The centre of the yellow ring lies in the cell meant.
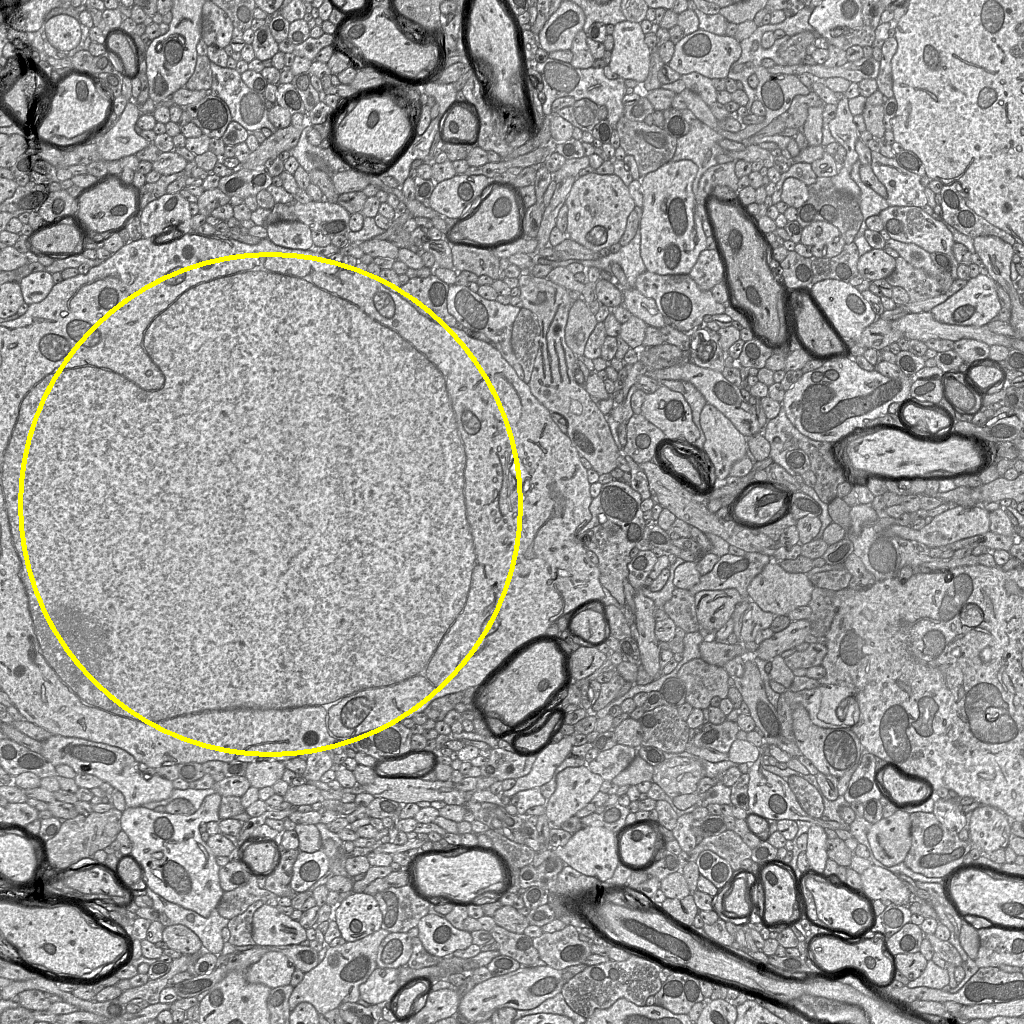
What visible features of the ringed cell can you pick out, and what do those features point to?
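Large, roughly round nucleus; fills most of ring. Envelope has one deep, narrow infolding, upper left. Chromatin pale, finely dispersed; no dark clumps lining envelope. Only a few mitochondria, scattered in cytoplasmic rim. Cell: excitatory neuron.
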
